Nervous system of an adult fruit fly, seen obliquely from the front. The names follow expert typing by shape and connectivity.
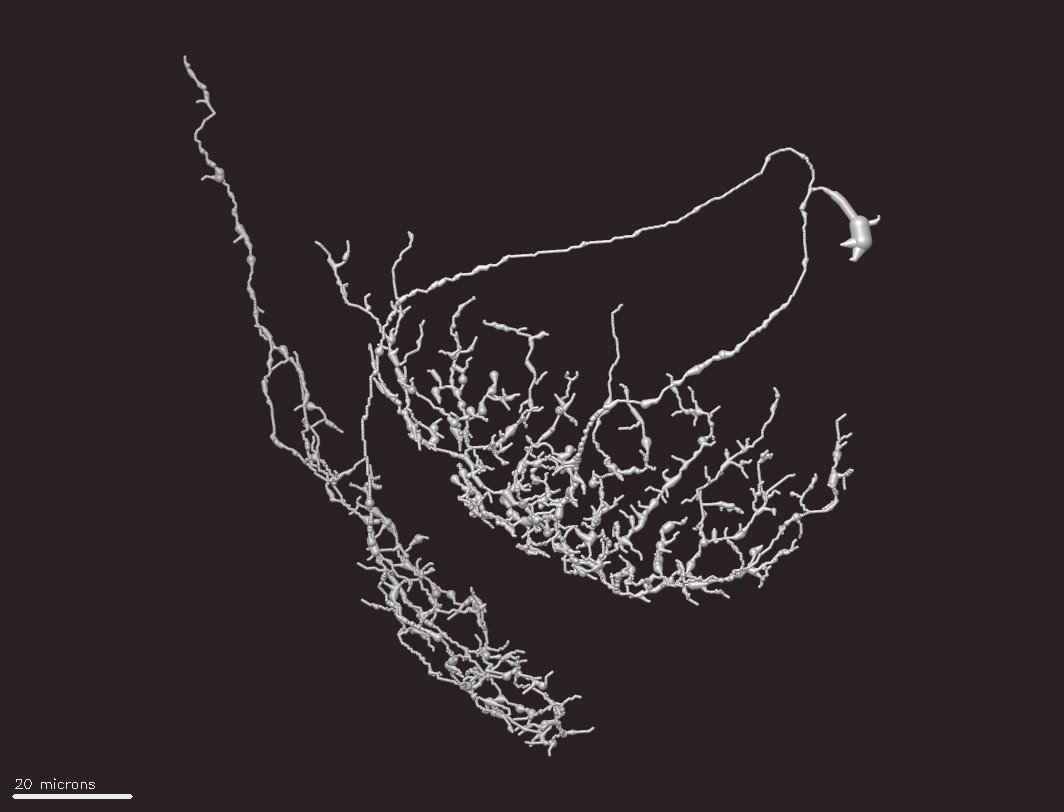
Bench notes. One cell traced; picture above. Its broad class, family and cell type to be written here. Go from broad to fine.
optic-lobe intrinsic neuron; MeLo; MeLo10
